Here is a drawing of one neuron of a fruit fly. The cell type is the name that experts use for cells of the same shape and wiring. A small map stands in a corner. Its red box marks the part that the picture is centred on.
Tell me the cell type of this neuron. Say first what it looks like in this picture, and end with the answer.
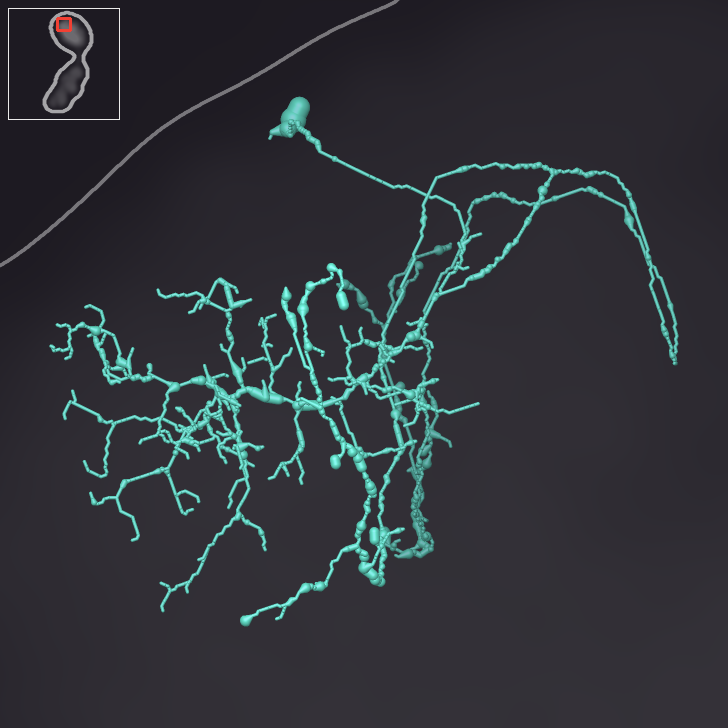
The cell body can be seen at the top of the picture. Dozens of branch ends can be seen. This is a central-brain intrinsic neuron. It is of cell type SMP136.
